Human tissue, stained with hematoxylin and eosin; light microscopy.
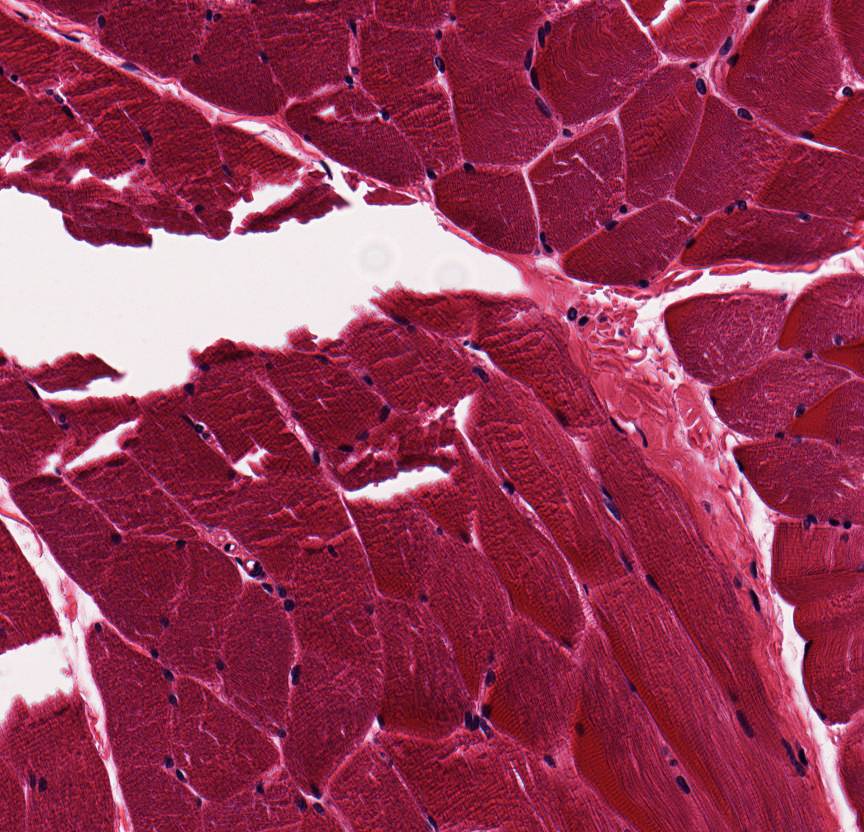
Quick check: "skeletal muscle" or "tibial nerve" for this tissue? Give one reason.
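This is skeletal muscle: its cross-cut fibres are polygonal and fit closely against one another.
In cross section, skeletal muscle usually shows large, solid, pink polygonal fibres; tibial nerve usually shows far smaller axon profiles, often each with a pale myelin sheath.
Small dark nuclei, flattened or oval, lie just under the fibre surface.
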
